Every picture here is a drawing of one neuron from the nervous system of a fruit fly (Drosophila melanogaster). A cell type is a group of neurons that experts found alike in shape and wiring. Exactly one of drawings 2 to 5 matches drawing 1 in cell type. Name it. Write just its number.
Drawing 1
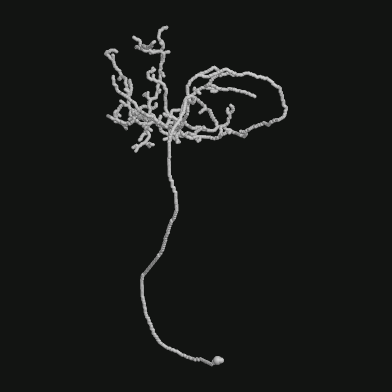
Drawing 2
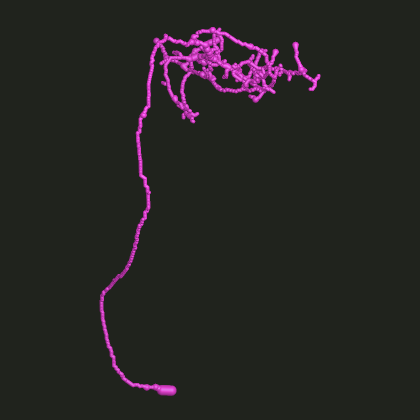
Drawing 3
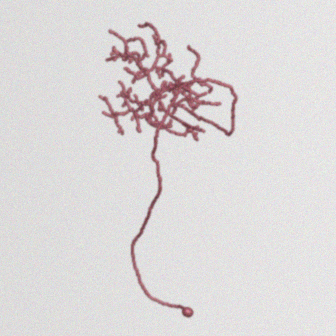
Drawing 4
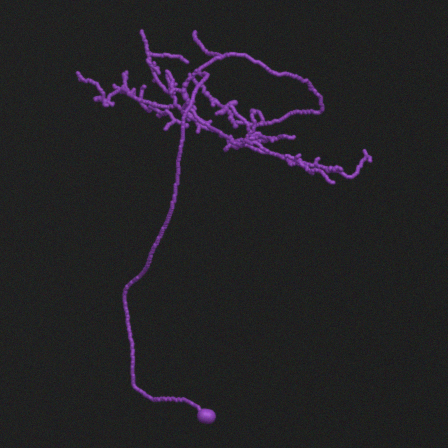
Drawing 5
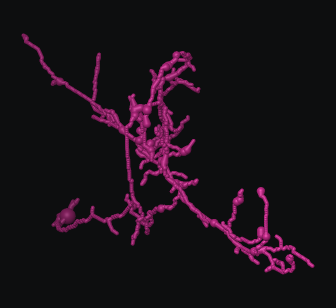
3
